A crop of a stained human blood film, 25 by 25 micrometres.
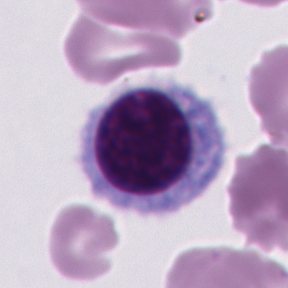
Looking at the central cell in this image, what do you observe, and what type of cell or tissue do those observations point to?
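Take a look around the border first: it is finely uneven, with small bumps all the way round. The chromatin is dense, dark purple and coarsely clumped. You won't find nucleoli in the nucleus, nor vacuoles in the cytoplasm. What you are looking at is a hairy cell.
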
